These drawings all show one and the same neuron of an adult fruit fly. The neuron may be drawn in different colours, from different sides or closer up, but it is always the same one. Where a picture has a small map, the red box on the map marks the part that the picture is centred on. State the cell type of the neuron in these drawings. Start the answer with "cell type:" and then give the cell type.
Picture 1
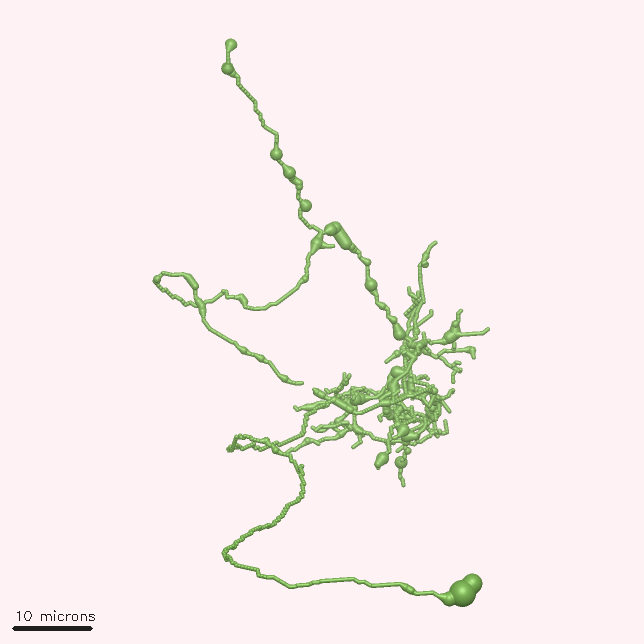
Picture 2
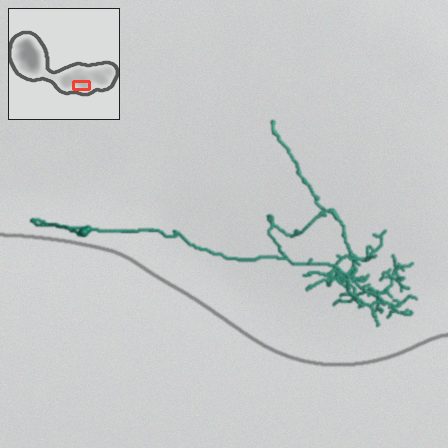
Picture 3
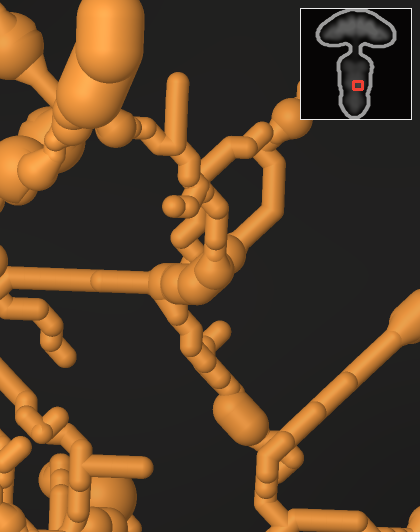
cell type: IN14A118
